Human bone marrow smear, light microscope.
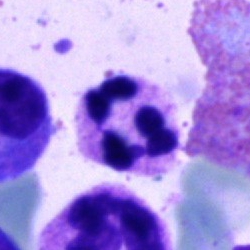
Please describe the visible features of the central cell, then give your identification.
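Looking at this cell, I see an outline that is roughly round, and its edge stays smooth. The nuclear lobes sit in a ring around a pale central patch of cytoplasm. Their chromatin is dense and very dark purple all through. Fine pinkish-lilac granules are spread evenly across the cytoplasm. This is a segmented neutrophil.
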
